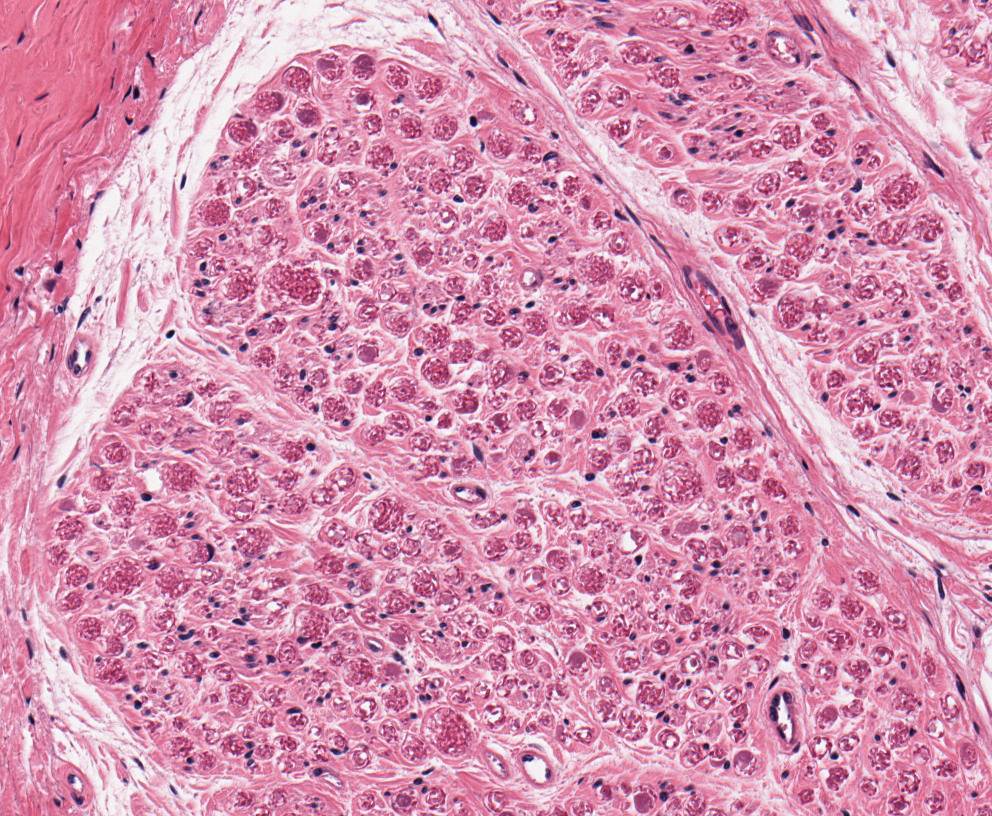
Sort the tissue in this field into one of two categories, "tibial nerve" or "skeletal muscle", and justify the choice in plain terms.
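This is tibial nerve. Two large rounded bundles fill most of the field, one centre-left and one at the upper right. Each is packed with many small round profiles cut across and lying close together. The profiles hold pink, granular, lobulated material, some with small clear spaces inside. Small dark, elongated nuclei lie sparsely between them.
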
